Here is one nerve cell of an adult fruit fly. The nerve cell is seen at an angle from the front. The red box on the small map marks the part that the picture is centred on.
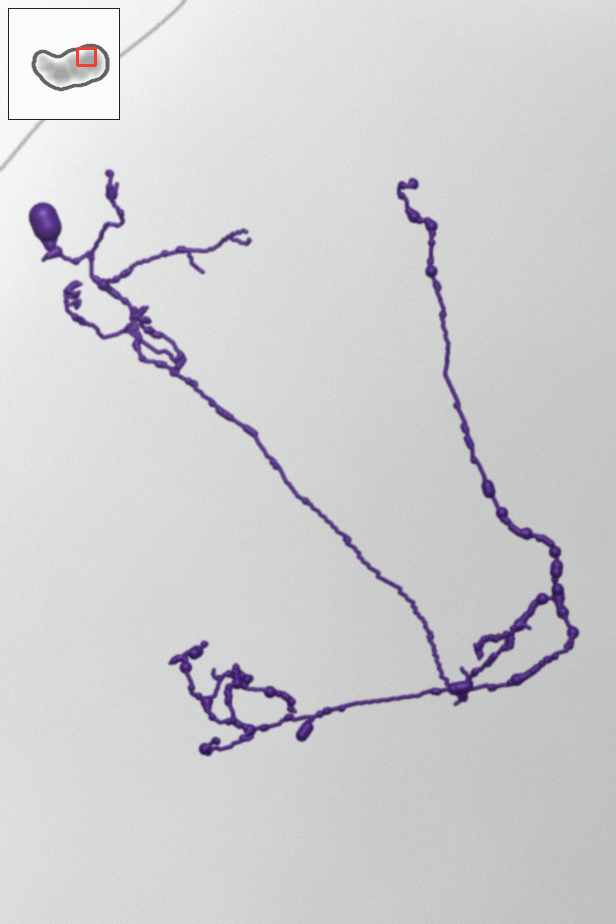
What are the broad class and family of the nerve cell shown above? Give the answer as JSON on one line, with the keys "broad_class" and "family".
{"broad_class": "central-brain intrinsic neuron", "family": "class Kenyon Cell"}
